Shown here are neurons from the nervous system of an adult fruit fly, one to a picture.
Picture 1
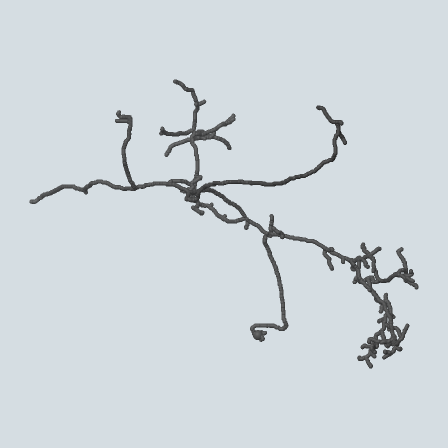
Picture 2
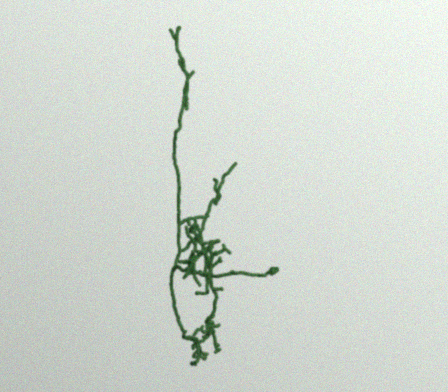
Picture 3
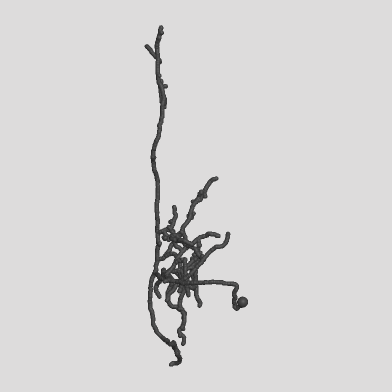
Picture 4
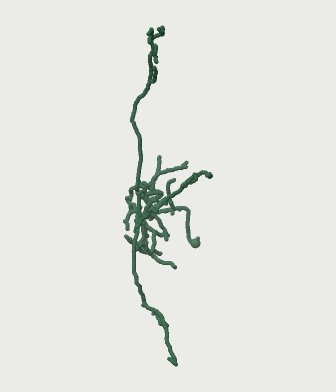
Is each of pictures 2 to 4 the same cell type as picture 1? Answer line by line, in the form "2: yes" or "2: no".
2: no
3: no
4: no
